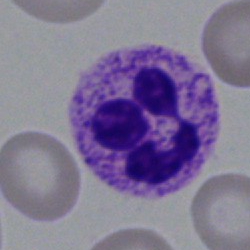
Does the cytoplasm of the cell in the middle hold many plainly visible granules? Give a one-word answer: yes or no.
Yes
